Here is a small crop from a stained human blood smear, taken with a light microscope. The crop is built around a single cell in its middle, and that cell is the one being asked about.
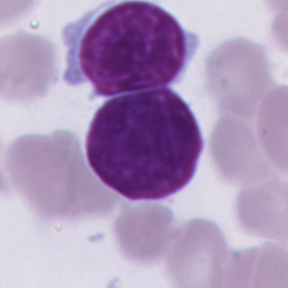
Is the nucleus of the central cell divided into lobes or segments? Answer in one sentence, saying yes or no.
No, rather than lobes, the nucleus is one compact round, oval or kidney-shaped mass.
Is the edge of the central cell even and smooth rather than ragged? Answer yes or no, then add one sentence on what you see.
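Yes. The cell has a round, smooth outline.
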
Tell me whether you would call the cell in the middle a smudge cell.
no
